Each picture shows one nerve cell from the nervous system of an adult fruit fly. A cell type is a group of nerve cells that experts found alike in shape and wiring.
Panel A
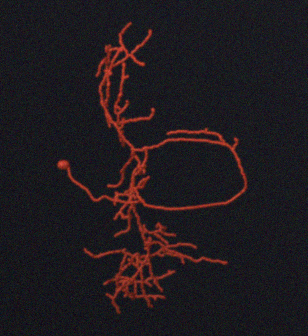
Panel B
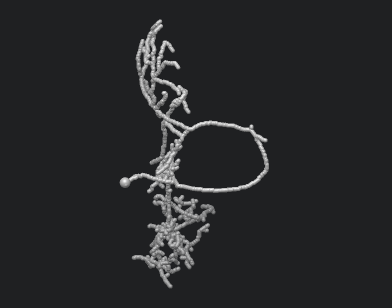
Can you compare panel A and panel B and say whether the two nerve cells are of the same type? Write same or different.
same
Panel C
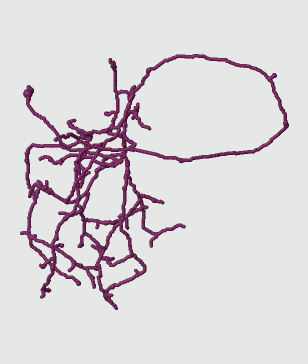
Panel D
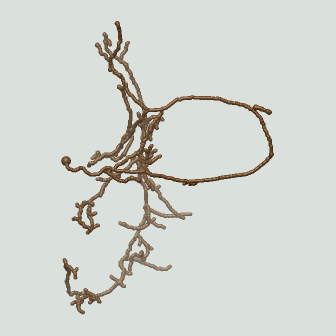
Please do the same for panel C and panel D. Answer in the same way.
same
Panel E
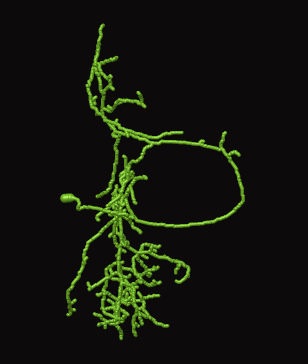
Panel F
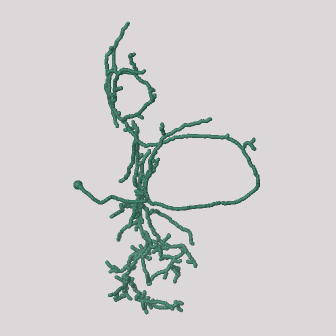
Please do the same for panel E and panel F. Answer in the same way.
same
